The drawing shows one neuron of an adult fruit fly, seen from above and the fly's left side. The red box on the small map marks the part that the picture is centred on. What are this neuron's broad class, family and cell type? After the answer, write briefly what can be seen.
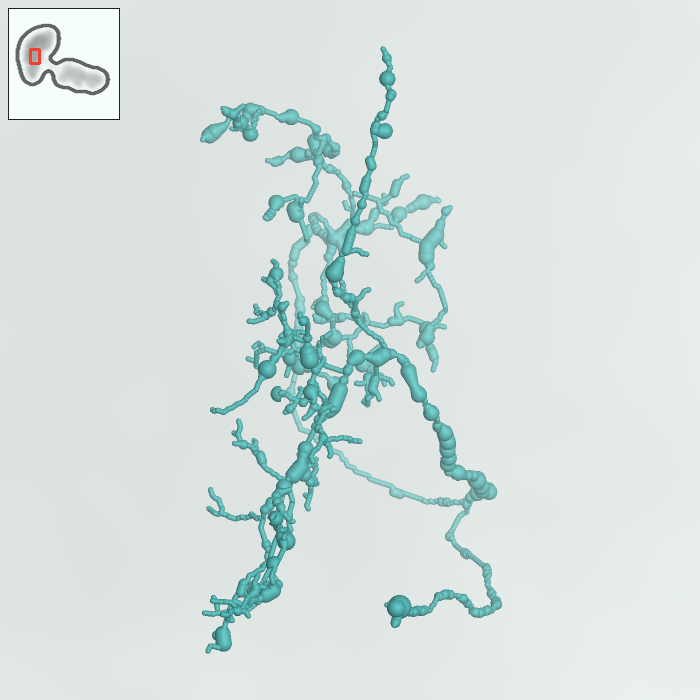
It is a central-brain intrinsic neuron. The family is hemilineage DL1_ventral. The cell type is LHPV8c1. It lies in the brain. The picture shows dozens of branch ends.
